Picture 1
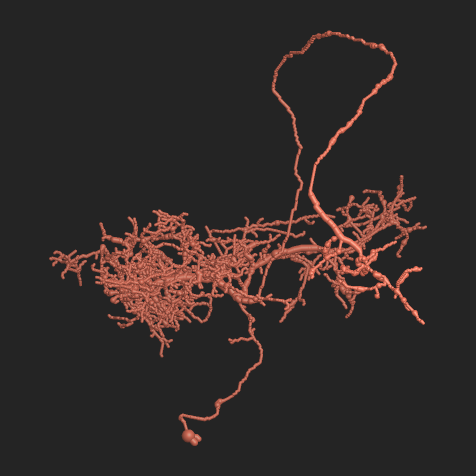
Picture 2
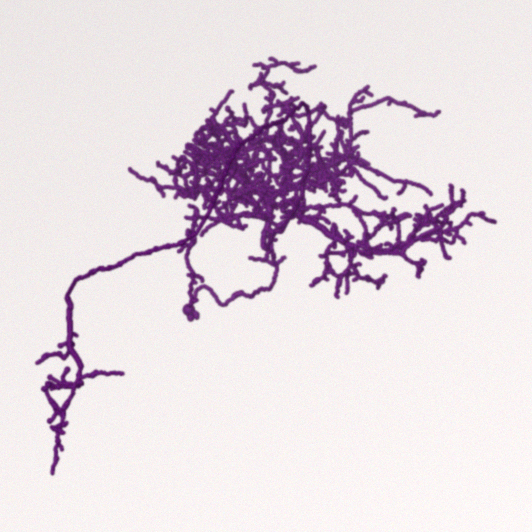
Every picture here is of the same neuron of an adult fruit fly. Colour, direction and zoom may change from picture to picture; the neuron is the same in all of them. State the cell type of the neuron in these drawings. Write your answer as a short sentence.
The cell type is PLP229.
